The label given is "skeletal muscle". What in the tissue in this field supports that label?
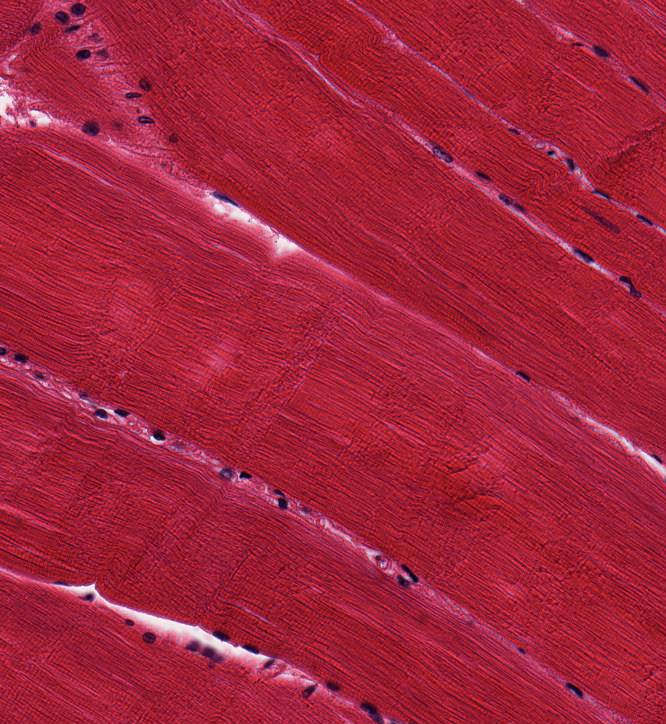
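This is skeletal muscle, and the fibres here are long and unbranched.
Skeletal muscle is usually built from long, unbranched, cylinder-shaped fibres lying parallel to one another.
So the fibre shape you see goes with the name.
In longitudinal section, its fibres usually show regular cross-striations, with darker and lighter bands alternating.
The fine lines in this picture run lengthwise along the fibres instead, so they are not that pattern. Look also at the nuclei: they are dark, flattened and elongated and lie along the fibre edges, while the cytoplasm stains a deep, fairly even red.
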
